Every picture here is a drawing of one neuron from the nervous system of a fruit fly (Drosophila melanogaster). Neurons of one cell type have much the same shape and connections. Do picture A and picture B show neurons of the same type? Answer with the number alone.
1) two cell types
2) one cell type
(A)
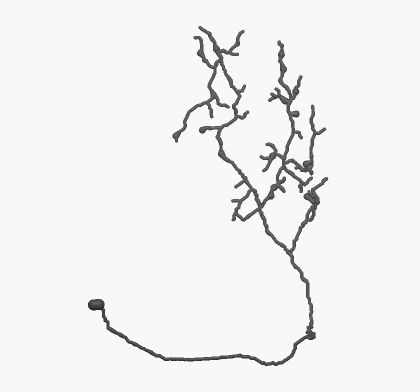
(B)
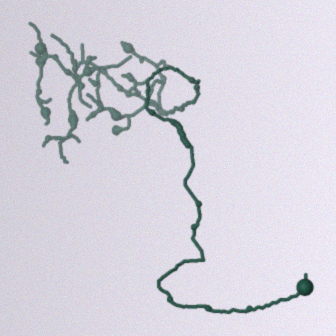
2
